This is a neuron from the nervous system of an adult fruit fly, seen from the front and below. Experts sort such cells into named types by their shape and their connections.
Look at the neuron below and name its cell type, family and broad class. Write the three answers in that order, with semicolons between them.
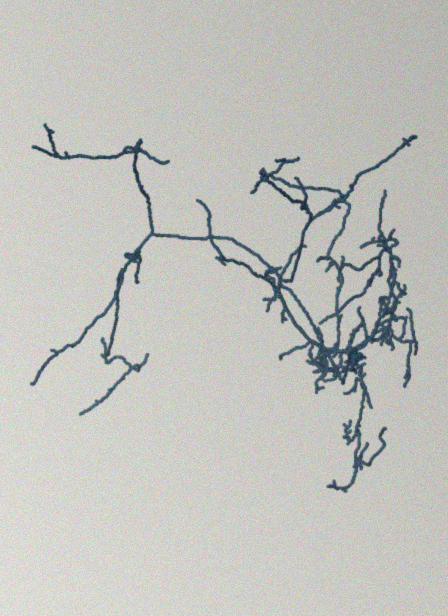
IN07B044; hemilineage 07B; nerve-cord intrinsic neuron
